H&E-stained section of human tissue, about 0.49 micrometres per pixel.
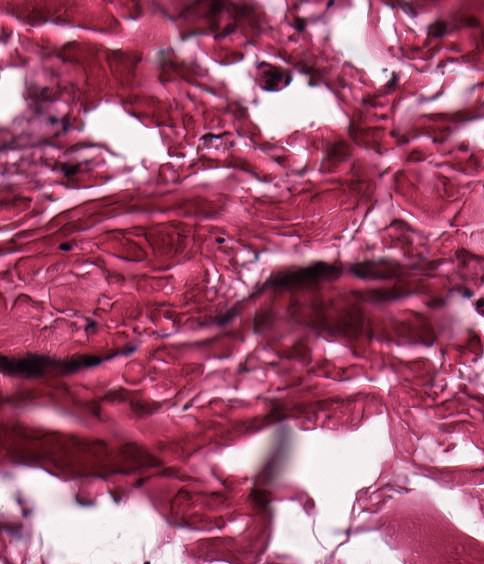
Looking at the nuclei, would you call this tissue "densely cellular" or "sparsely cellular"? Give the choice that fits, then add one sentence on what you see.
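Sparsely cellular. The whole field is filled with deeply eosinophilic, wavy bundles of fibres that hold very few cells.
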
